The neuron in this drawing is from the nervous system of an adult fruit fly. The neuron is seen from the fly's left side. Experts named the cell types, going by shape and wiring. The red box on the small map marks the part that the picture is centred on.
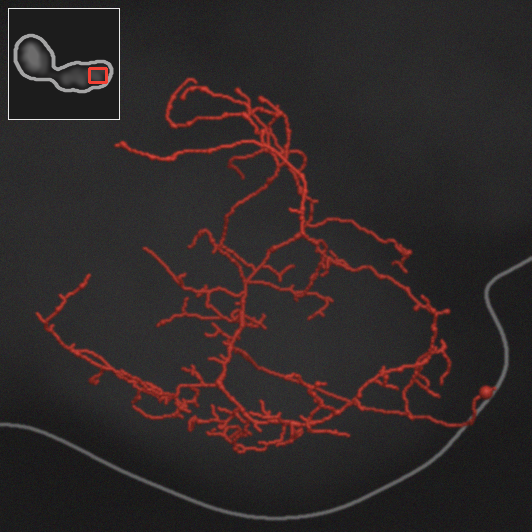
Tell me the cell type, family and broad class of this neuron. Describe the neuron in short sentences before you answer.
The cell body is at the lower right of the picture. The picture shows dozens of branch ends. It is of cell type IN04B068. The family is hemilineage 04B. It is a nerve-cord intrinsic neuron.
